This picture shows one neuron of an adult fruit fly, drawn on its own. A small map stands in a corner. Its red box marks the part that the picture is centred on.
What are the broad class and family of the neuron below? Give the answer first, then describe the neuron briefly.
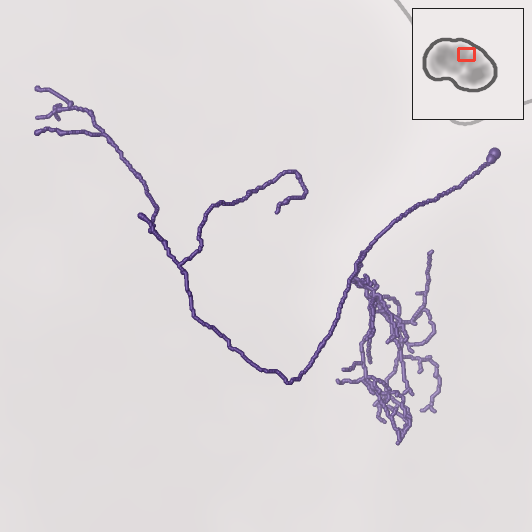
It is a visual projection neuron. The family is LoVP. The cell body is at the upper right of the picture. In this view it is wider than it is tall.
